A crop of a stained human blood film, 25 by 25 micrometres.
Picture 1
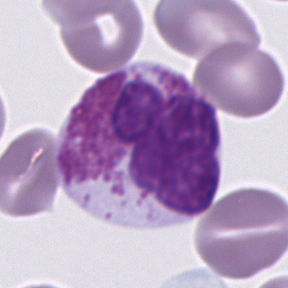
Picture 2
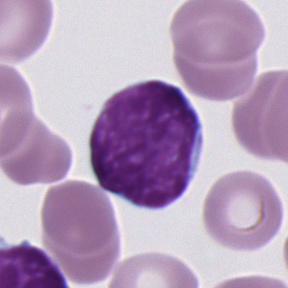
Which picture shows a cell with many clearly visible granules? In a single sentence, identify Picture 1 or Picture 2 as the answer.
The cytoplasm of the cell shown in picture 1 carries many visible granules.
